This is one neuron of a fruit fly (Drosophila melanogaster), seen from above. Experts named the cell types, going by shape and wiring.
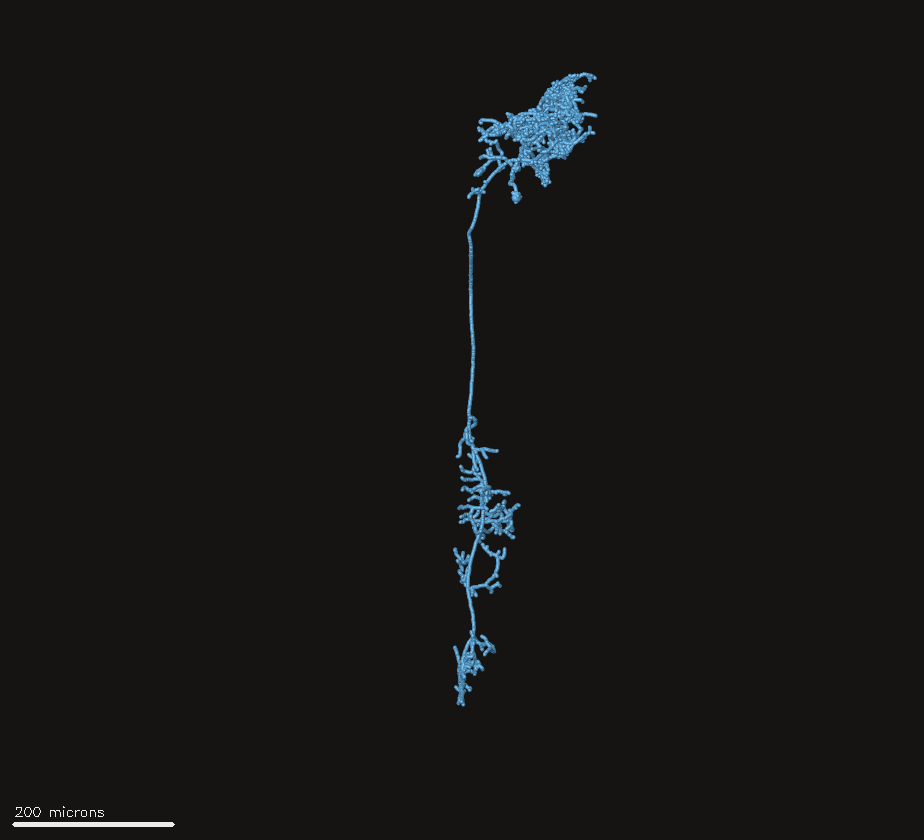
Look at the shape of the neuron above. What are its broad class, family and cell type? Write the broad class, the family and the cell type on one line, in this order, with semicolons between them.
descending neuron; DNpe; DNpe056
